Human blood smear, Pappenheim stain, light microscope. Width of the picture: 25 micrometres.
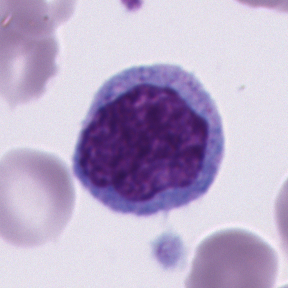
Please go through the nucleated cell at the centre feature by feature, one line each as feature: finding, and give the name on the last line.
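Cell size: about 13 micrometres across
Nucleus size: about 12 by 10 micrometres
Nucleus shape: a single rounded mass, no separate lobes
Chromatin: dark purple, coarse clumps with paler gaps between
Cytoplasm colour: pale greyish blue
Cytoplasmic specks: sparse, very fine, pinkish
Name: monocyte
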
